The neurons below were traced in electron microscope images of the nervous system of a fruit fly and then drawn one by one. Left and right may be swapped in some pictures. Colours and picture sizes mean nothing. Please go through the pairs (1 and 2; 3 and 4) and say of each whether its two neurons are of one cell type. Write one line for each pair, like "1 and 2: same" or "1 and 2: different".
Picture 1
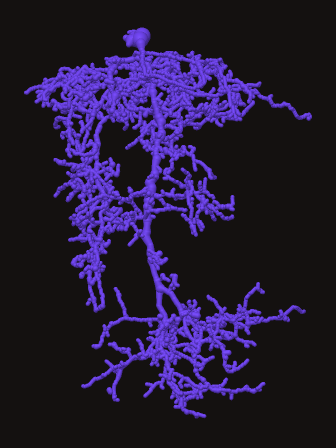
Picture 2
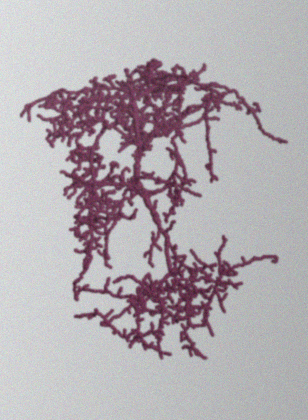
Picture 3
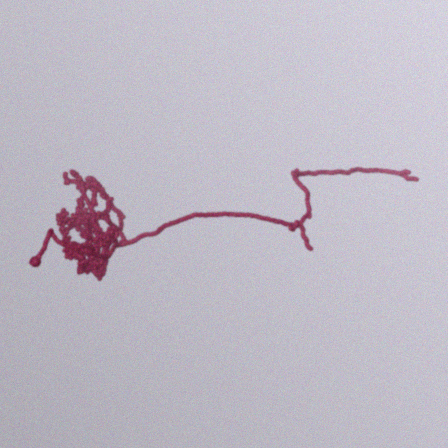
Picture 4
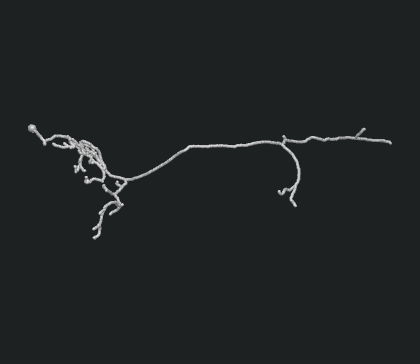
1 and 2: same
3 and 4: same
